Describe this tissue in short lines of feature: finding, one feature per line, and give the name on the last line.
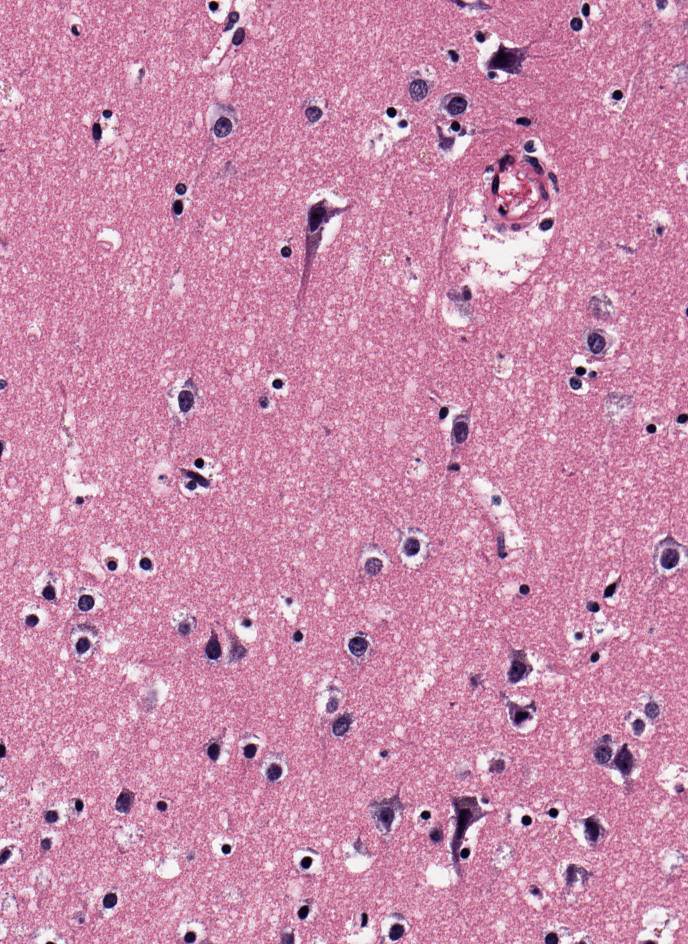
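Background: finely granular pink fibrillary matrix throughout
Cells: scattered singly through the matrix
Small nuclei: many, round, dark, each in a clear halo, scattered between the neurons
Absent: epithelium, glands, fat cells
Tissue: cerebral cortex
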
